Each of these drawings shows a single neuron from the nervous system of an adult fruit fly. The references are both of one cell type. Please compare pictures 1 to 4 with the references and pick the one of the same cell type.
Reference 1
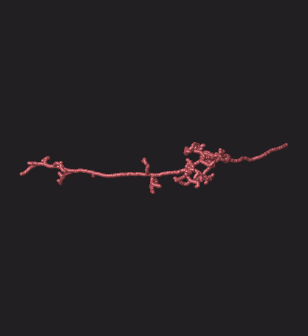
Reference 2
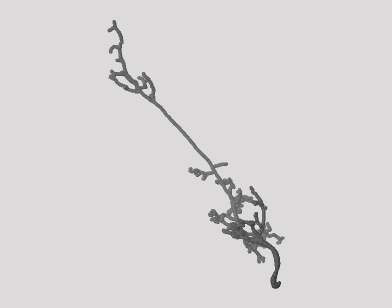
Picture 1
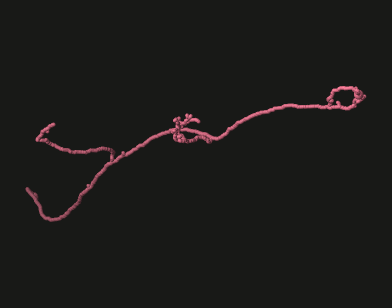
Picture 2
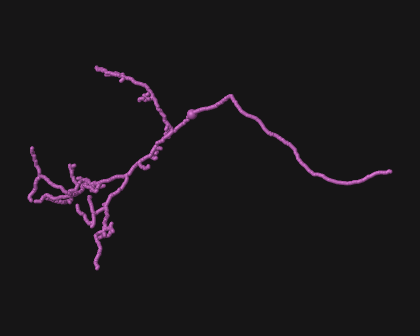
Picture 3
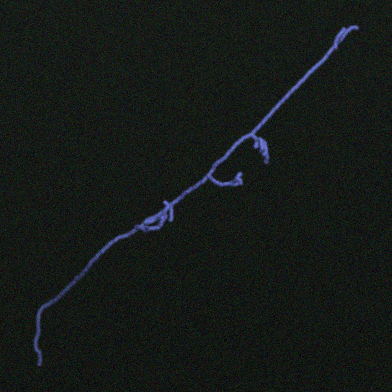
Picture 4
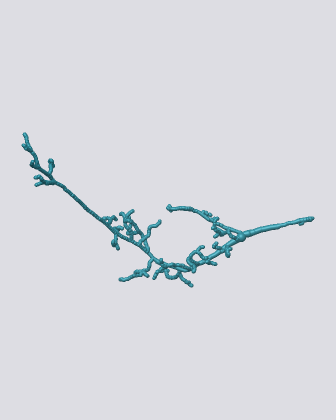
4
